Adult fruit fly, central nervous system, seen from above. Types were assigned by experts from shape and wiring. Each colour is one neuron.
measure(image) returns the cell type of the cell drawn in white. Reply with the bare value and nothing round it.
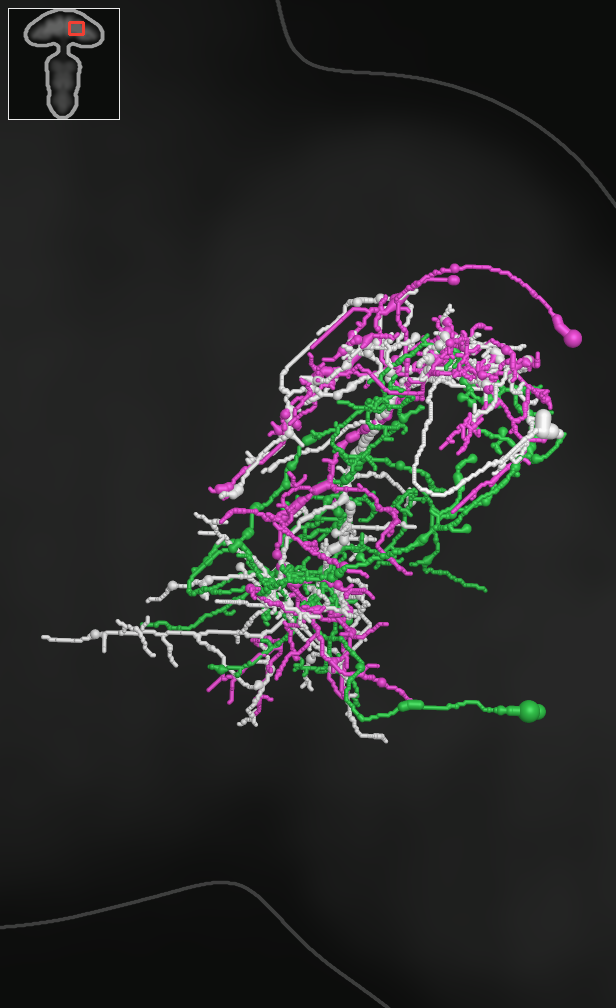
SLP120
